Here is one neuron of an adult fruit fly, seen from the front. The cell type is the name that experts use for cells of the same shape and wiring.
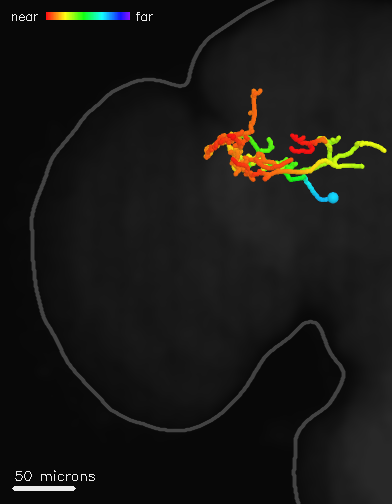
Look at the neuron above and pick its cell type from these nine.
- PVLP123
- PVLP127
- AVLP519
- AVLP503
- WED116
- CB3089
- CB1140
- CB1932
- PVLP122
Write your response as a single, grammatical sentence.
Regarding its cell type, the neuron is AVLP519.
